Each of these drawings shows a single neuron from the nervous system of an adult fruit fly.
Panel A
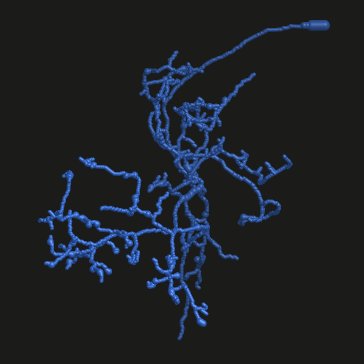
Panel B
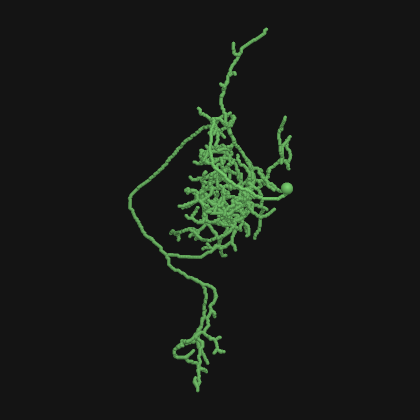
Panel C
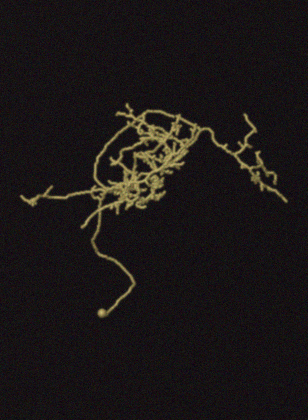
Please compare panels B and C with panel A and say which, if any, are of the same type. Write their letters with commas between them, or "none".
none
